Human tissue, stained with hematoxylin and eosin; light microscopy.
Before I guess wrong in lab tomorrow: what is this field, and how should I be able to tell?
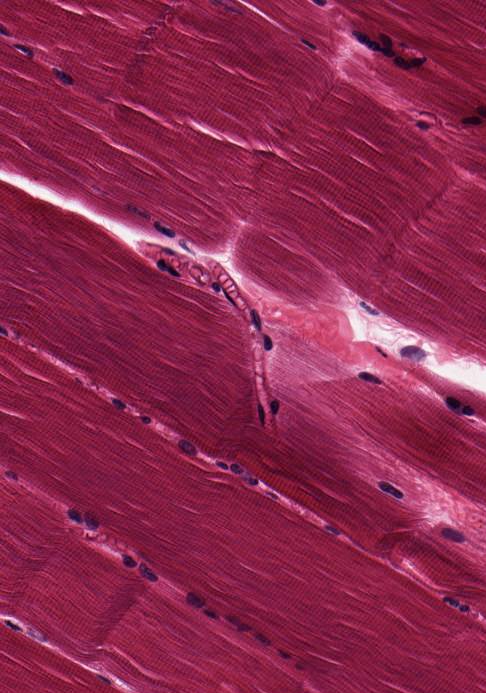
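Skeletal muscle fills the field, its long parallel fibres running diagonally from upper left to lower right. Fine cross-striations cross the fibres at right angles to their long axis.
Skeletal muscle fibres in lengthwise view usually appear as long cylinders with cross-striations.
The nuclei are flattened and elongated and sit at the fibre edges.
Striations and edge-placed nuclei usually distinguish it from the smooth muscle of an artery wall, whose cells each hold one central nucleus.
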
